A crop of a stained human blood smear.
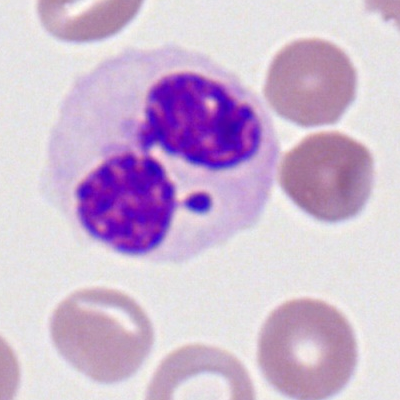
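Segmented neutrophil, centre: one lobe upper right, one lower left, with a small round dark knob on a thin stalk jutting right from the lower lobe. Chromatin sits in coarse dark clumps with paler gaps, and the cytoplasm is plentiful and pale pinkish-lilac.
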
